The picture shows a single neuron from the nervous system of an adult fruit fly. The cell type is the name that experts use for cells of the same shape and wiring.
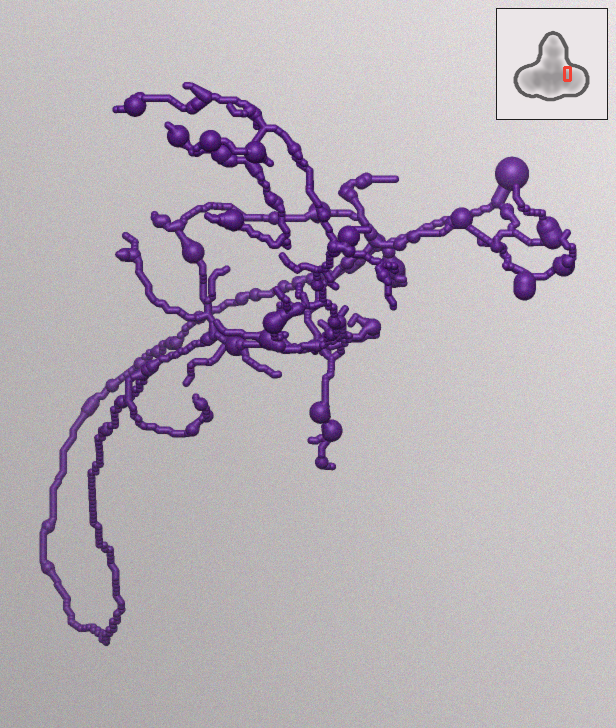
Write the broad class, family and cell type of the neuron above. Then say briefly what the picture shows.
This is a central-brain intrinsic neuron. The family is hemilineage VPNp&v1_posterior. Its cell type is LHPV2b3. Its cell body lies at the upper right of the picture. In this view it is about as wide as it is tall.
